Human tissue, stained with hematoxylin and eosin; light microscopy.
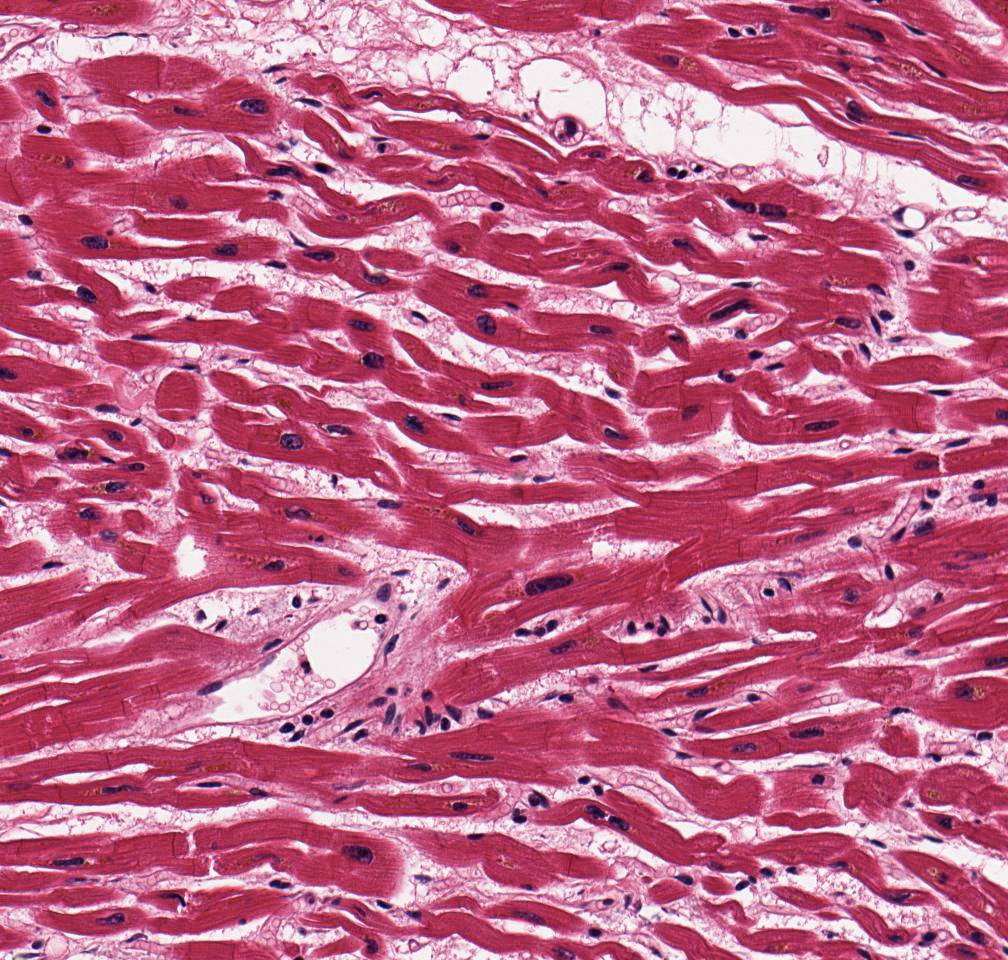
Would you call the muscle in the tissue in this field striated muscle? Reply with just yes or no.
Yes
